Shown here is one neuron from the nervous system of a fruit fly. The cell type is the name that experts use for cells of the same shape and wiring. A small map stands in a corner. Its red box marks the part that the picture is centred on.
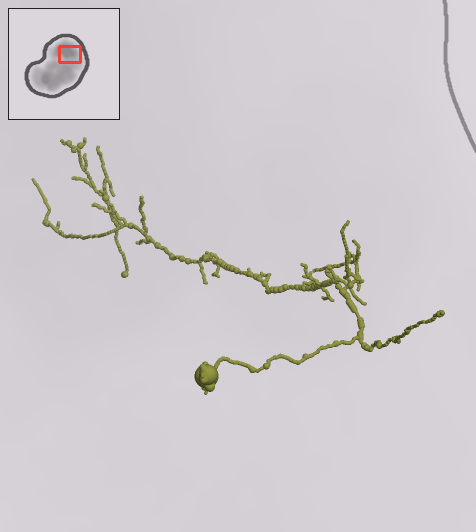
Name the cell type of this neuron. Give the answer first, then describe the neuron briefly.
Its cell type is ENXXX226. This is an efferent neuron of the nerve cord. Dozens of branch ends can be seen. In this view it is wider than it is tall.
